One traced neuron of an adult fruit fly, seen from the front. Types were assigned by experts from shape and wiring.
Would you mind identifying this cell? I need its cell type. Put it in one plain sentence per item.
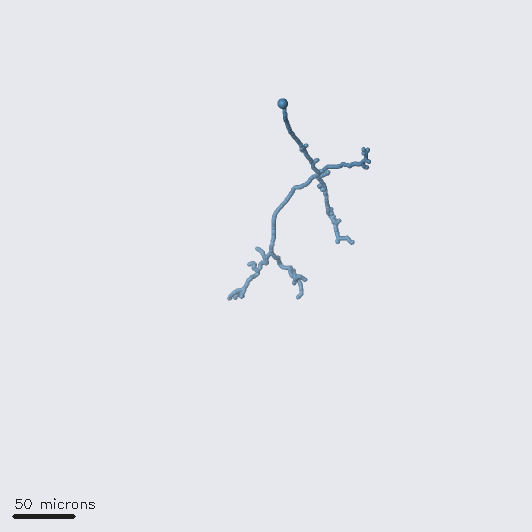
The cell type is PS008_b.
